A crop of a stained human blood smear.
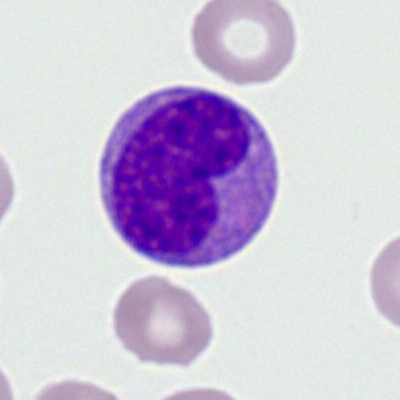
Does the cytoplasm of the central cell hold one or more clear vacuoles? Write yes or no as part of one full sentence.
No, the cytoplasm of the cell is free of vacuoles.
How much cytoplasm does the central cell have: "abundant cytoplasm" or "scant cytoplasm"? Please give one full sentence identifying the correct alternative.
Around its nucleus, the cell has no more than a narrow rim of cytoplasm.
